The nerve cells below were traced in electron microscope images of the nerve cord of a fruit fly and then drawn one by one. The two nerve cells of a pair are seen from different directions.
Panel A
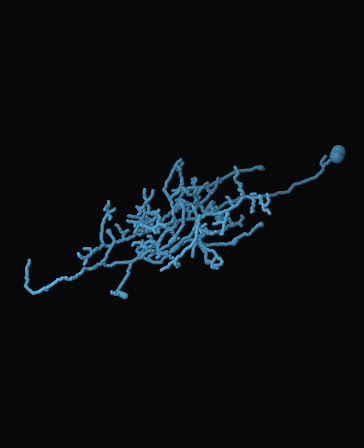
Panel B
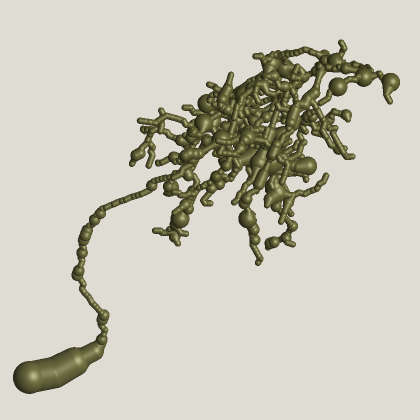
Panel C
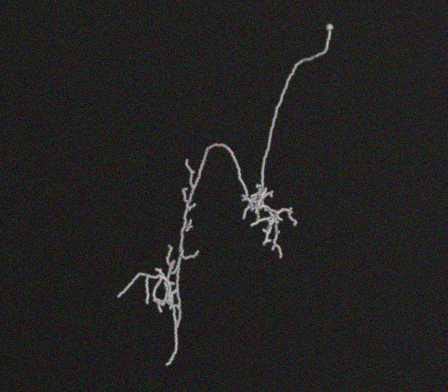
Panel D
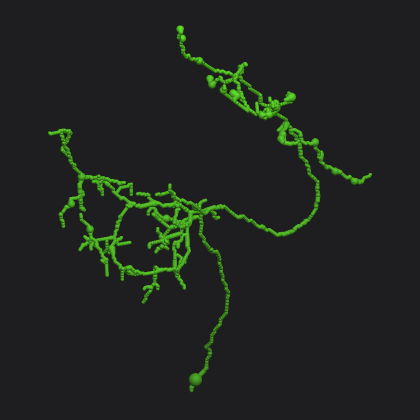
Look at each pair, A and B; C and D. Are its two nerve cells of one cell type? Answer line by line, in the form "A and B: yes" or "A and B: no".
A and B: yes
C and D: yes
